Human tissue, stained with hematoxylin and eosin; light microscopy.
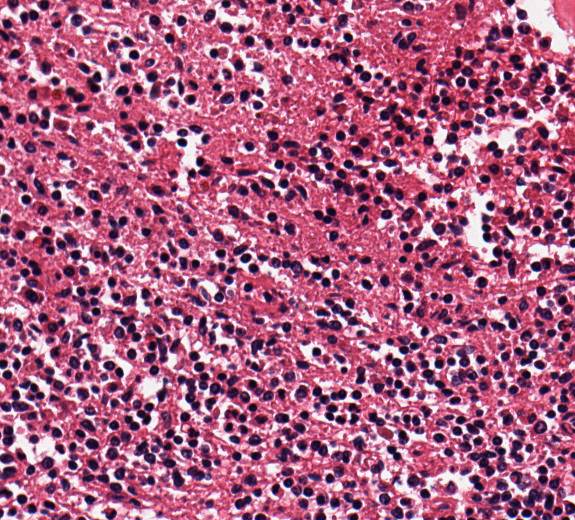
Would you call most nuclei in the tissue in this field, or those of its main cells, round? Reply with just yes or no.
Yes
